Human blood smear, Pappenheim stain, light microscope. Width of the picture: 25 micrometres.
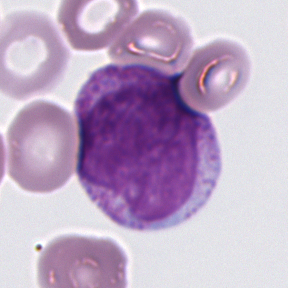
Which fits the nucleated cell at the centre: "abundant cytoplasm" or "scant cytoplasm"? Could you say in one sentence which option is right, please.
The cell's cytoplasm is limited to a narrow rim.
